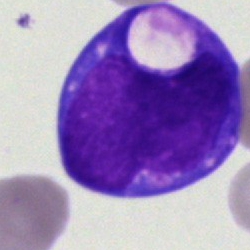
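Blast, the central cell. Deep blue cytoplasm surrounds a nucleus that fills most of the cell; a single large, round, clear vacuole sits at the top, and a few small pale spots lie near the edge.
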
